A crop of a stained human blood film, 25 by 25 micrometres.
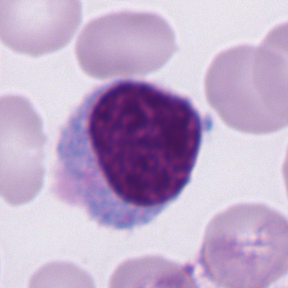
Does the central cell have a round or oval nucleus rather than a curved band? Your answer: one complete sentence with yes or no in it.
Yes, the nucleus takes the form of a single compact round or oval mass.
